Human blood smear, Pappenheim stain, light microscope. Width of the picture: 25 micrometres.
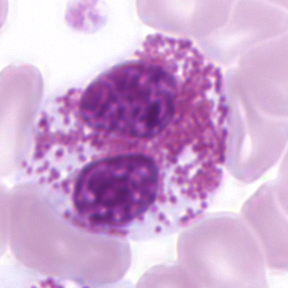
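Eosinophil, the nucleated cell at the centre of the smear. Its nucleus is divided into two lobes lying one above the other, with dark purple, coarsely clumped chromatin. Many round granules pack the cytoplasm.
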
